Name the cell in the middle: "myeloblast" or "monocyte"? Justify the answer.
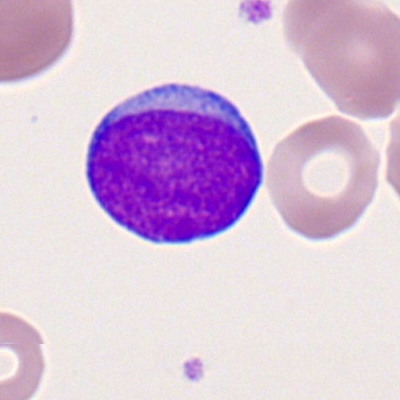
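This one I'd call a myeloblast rather than a monocyte. What settles it is the cytoplasm: there is only a scant blue band, widest as a crescent along the top of the cell.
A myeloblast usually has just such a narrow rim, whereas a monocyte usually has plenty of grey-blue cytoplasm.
Beyond that, the outline is round and smooth, and the chromatin is finely granular, not coarsely clumped.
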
